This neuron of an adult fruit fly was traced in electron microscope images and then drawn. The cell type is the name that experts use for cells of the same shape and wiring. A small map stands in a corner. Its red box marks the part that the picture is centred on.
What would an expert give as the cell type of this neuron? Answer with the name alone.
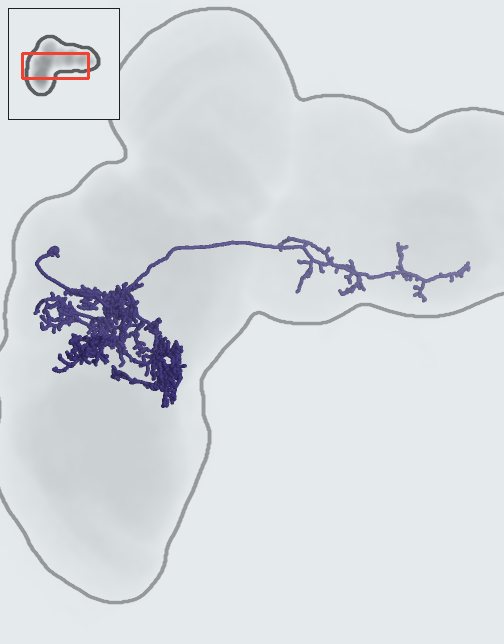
DNg90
